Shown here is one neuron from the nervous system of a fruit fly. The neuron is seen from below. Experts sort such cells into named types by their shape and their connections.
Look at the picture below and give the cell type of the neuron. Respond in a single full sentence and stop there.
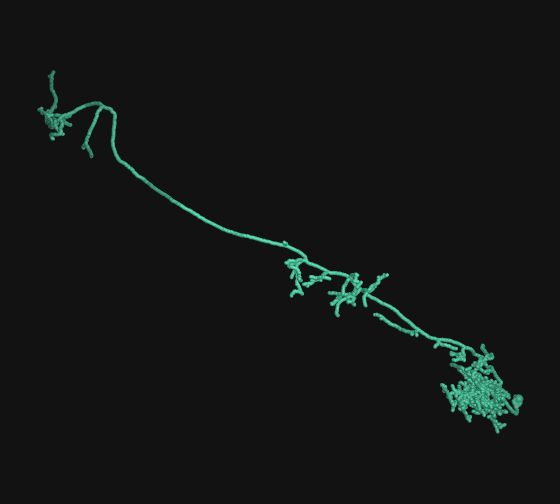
The neuron is typed under the name ANXXX152.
